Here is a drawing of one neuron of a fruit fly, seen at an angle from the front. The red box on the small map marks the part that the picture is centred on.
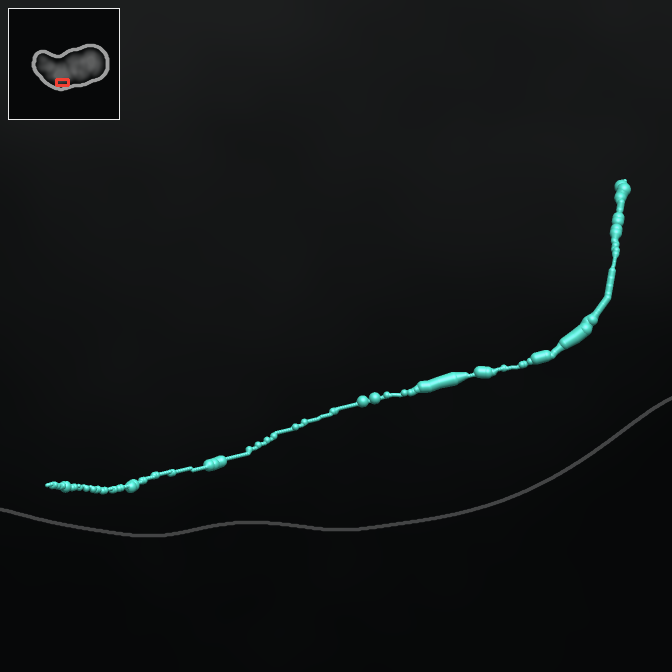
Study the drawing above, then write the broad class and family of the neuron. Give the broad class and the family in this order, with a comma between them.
photoreceptor or other optic-lobe sensory neuron, class visual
